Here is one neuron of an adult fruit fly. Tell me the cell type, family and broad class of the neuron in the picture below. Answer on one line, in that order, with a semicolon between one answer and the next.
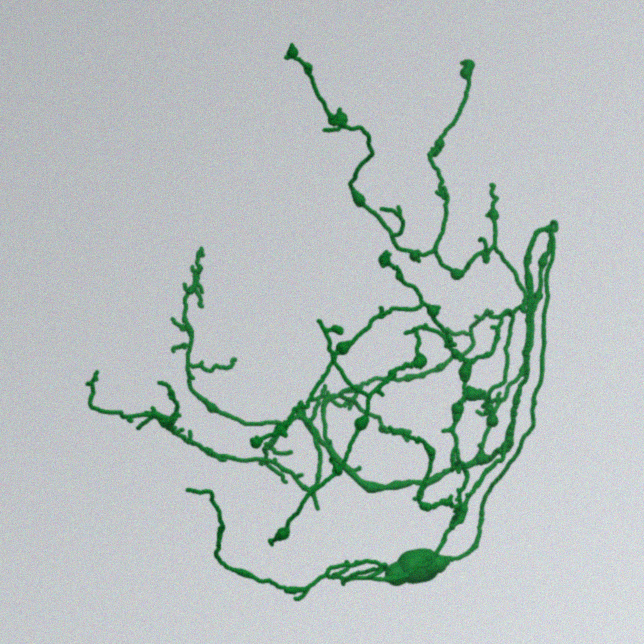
Li35; Li; optic-lobe intrinsic neuron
